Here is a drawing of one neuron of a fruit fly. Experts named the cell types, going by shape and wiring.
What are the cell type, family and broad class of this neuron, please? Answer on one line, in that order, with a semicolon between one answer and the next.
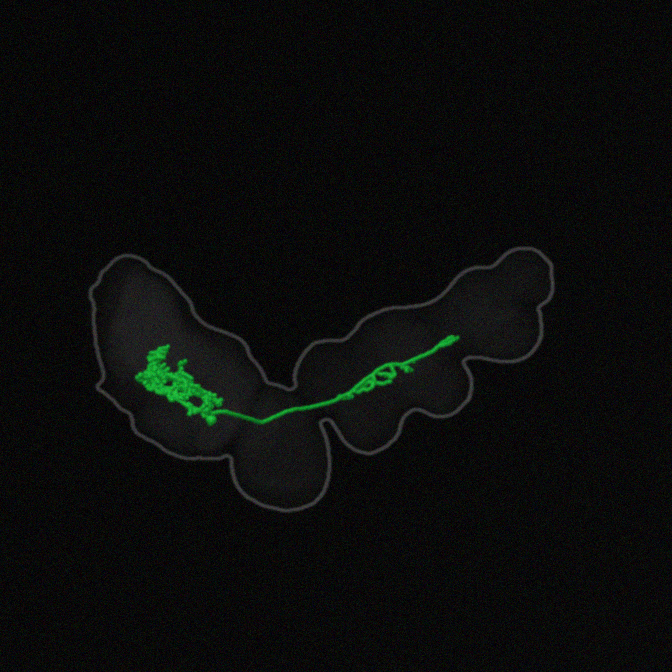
DNg56; hemilineage LB3; descending neuron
